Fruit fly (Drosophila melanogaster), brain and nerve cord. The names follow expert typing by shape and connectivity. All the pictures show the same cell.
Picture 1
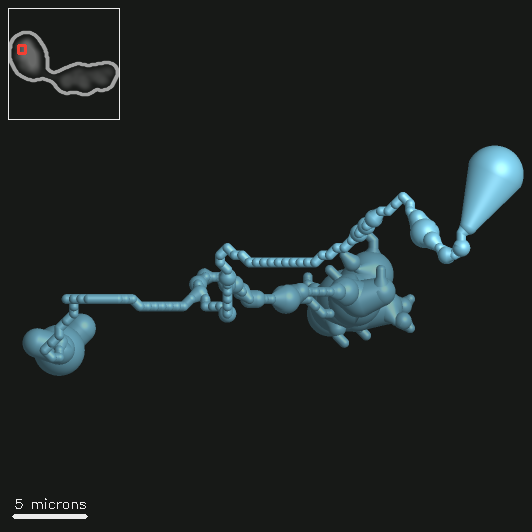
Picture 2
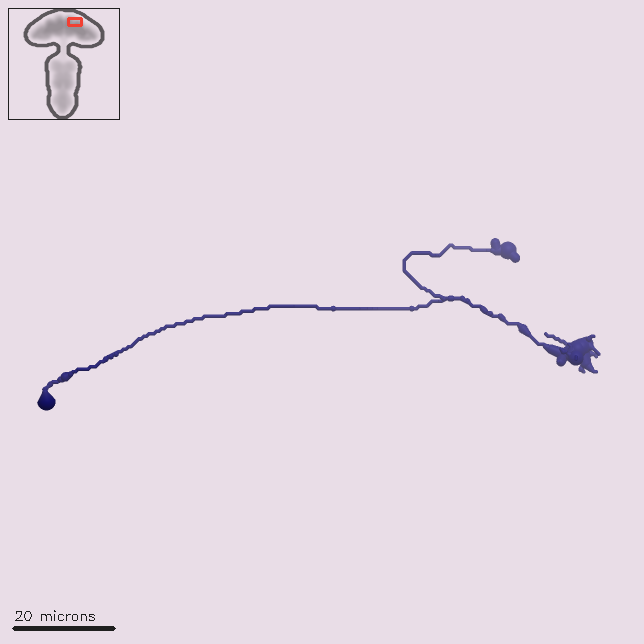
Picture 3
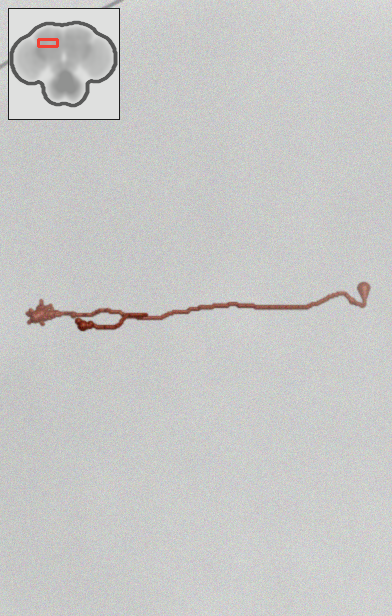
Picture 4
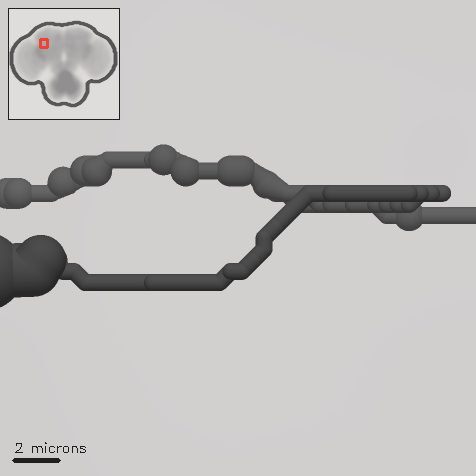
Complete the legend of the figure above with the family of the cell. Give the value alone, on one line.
hemilineage AOTUv3_dorsal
